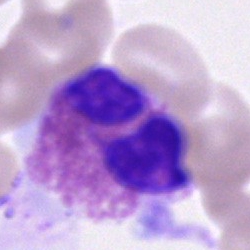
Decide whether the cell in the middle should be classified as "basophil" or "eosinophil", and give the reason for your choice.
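Eosinophil, I think. Looking at the nucleus, I can make out two lobes, a thin pale band of cytoplasm running between them, and dense chromatin stained dark blue-violet.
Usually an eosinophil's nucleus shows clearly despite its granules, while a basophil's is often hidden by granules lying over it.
Coarse, round pinkish-purple granules pack the cytoplasm, most of it lying left of and below the nucleus.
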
